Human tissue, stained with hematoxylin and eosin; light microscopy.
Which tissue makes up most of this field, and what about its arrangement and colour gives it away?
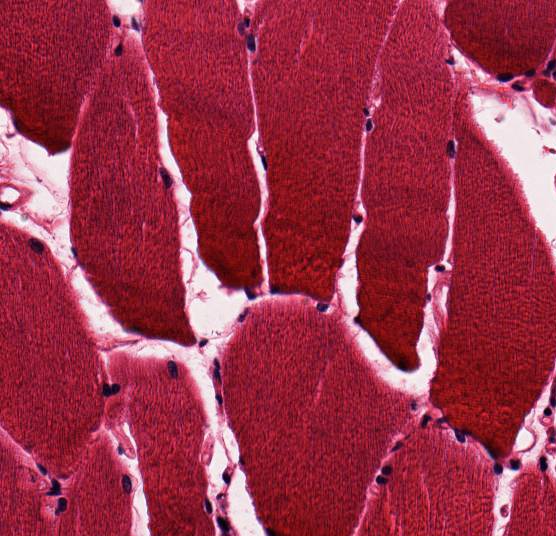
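The tissue is skeletal muscle. Its fibre nuclei lie at the edges, just under the fibre surface, and none are seen in the fibre centres.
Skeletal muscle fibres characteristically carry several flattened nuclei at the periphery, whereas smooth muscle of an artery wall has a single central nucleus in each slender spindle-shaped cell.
The nuclei are small, dark-staining and flattened or oval, and the cytoplasm stains an even, deep red. No fat cells are present.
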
